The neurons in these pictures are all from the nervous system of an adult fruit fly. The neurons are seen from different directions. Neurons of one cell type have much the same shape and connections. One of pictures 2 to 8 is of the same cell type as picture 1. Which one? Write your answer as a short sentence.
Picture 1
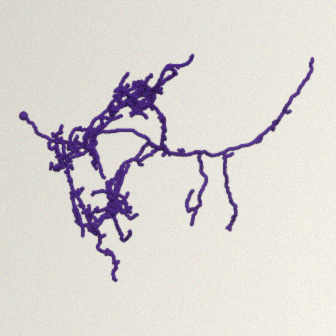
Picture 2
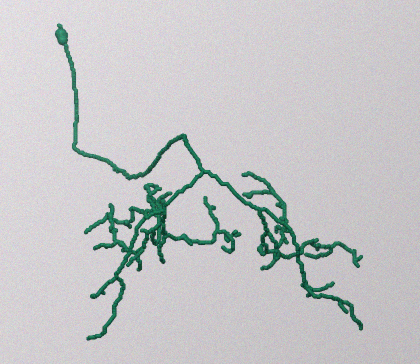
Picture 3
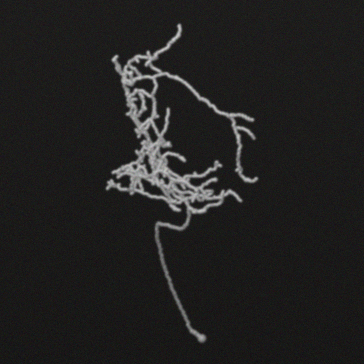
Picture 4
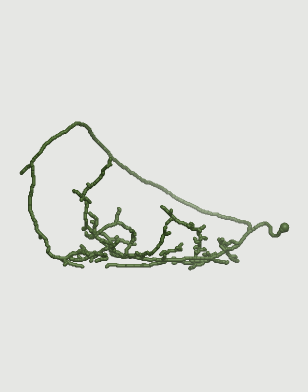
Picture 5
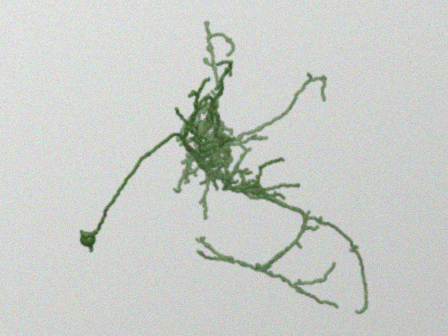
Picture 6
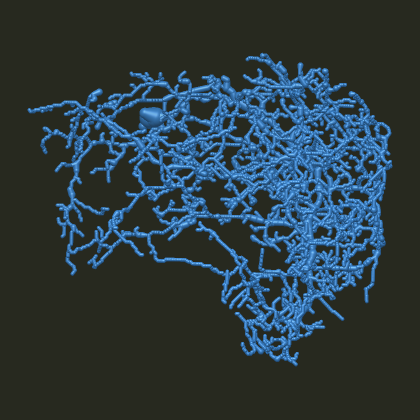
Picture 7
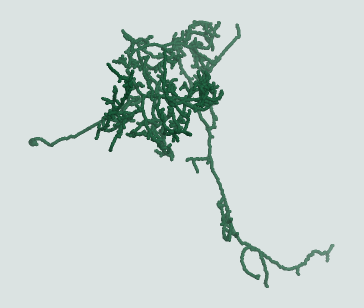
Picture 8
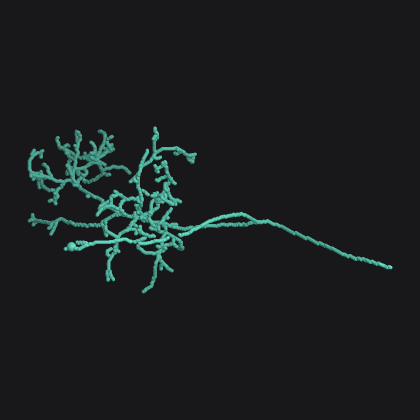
The neuron in picture 7 is of the same cell type.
